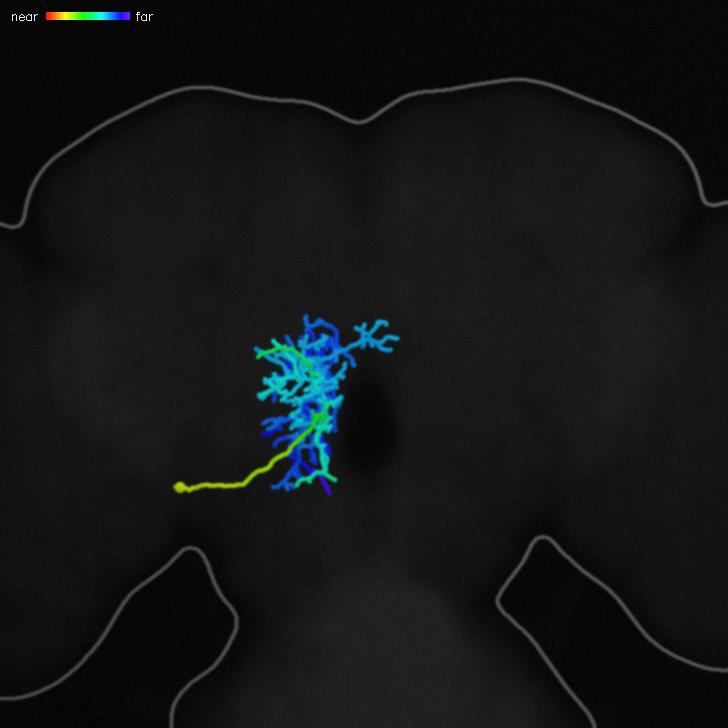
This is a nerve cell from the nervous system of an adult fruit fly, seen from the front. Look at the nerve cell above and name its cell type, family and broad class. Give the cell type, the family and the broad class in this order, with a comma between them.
PS356, hemilineage VESa1, central-brain intrinsic neuron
